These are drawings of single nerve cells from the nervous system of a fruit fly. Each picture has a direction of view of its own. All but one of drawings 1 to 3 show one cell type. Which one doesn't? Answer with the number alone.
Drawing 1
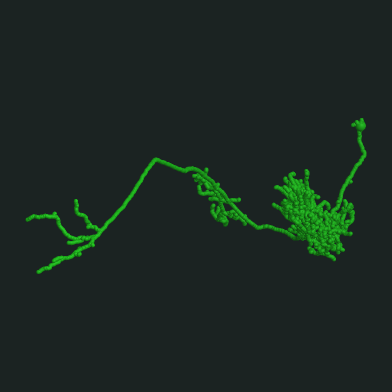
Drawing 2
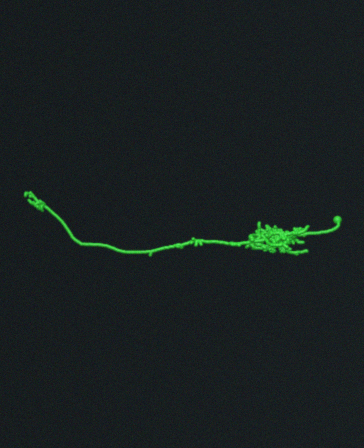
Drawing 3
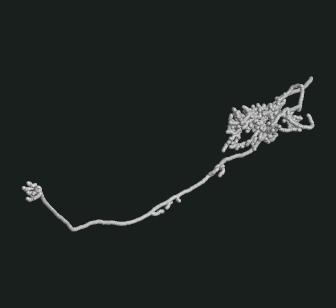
1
